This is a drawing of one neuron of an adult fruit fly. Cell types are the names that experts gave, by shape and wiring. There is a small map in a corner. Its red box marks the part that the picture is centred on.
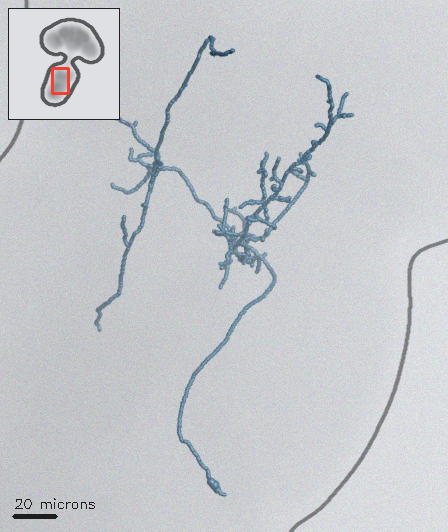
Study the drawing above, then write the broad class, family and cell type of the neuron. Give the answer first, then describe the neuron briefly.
This is a nerve-cord intrinsic neuron. Its family is hemilineage 06A. Its cell type is IN06A116. Its cell body lies at the bottom of the picture. From top to bottom in the picture it spans about 200 microns. Dozens of branch ends can be seen.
